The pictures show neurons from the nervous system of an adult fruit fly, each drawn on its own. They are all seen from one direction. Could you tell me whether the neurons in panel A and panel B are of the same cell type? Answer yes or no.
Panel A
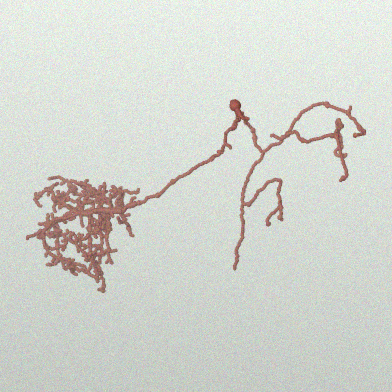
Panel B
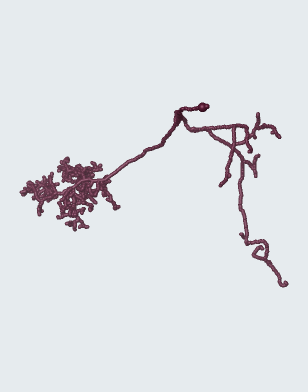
yes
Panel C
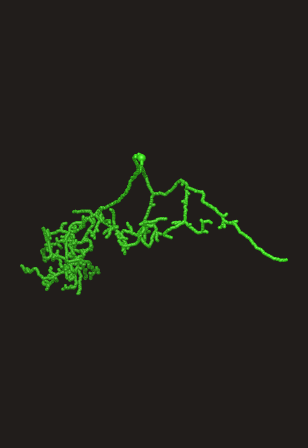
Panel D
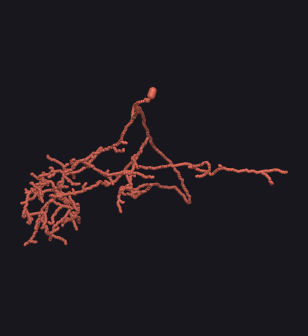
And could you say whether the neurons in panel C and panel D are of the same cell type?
yes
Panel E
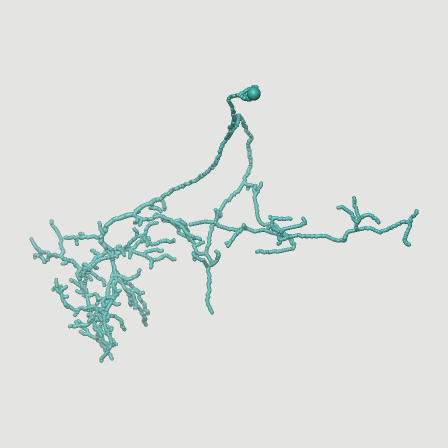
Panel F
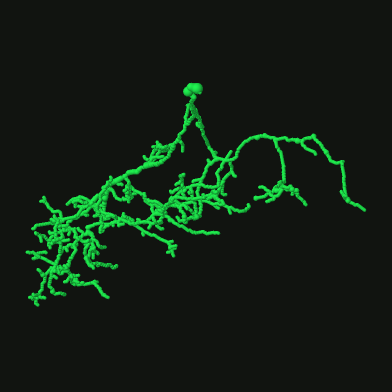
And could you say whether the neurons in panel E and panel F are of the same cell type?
yes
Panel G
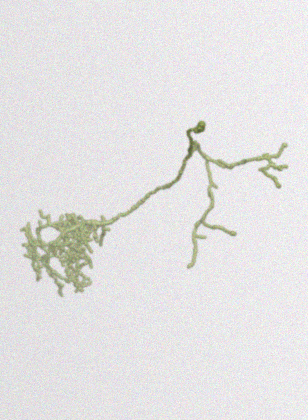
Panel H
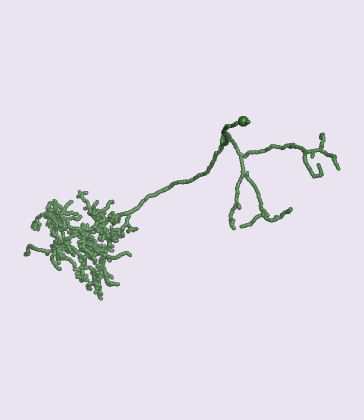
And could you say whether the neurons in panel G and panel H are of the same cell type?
yes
